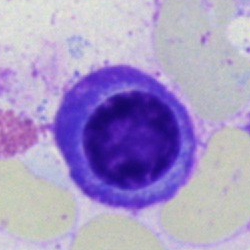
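Plasma cell, central cell, stained human bone marrow smear. Outline roughly round, edge smooth. Cytoplasm deep blue, without vacuoles; a paler ring of cytoplasm encircles the nucleus.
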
